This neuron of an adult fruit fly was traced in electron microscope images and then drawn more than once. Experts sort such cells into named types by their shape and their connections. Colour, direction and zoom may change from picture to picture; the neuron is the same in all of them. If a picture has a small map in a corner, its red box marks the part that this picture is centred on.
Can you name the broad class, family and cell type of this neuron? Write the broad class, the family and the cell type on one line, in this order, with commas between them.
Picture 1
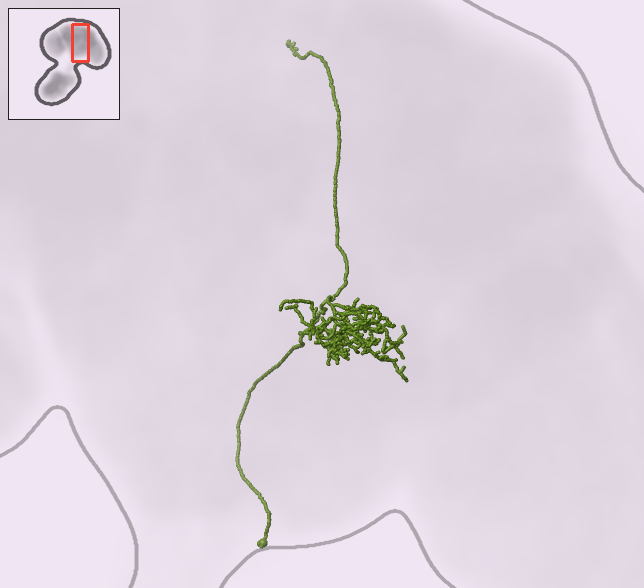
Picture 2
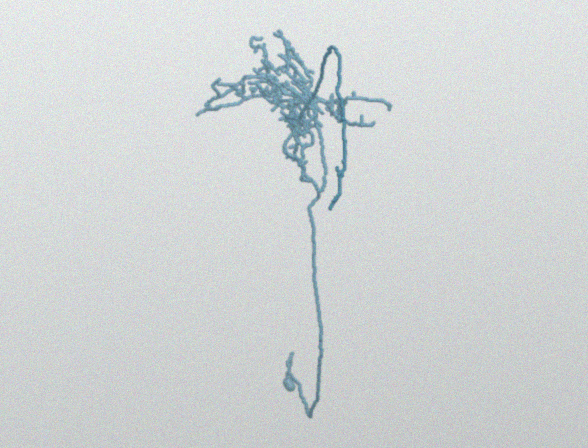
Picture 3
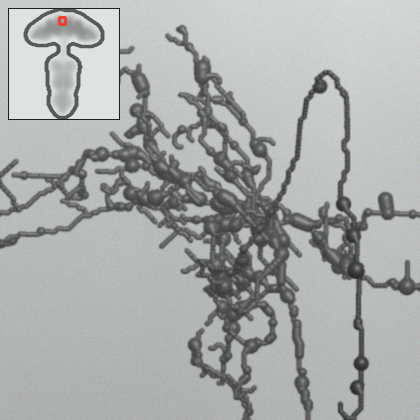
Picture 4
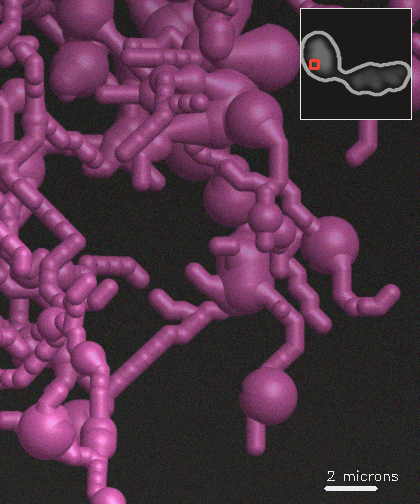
central-brain intrinsic neuron, hemilineage LB5, PRW013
